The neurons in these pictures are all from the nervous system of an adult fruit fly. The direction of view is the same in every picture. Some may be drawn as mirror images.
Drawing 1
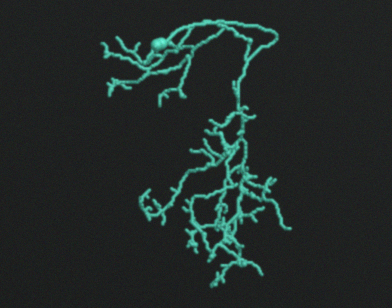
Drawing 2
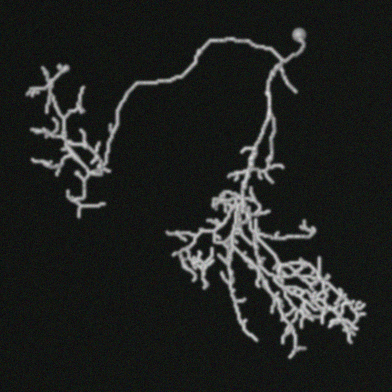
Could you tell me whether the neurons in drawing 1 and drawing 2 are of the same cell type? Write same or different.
different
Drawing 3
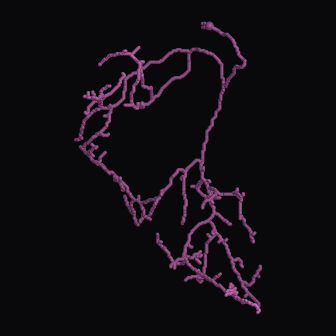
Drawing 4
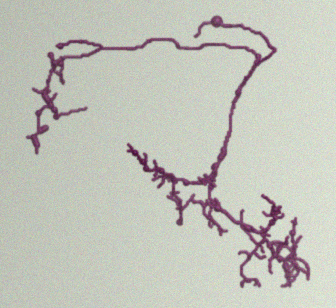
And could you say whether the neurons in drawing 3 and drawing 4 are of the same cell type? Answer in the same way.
different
